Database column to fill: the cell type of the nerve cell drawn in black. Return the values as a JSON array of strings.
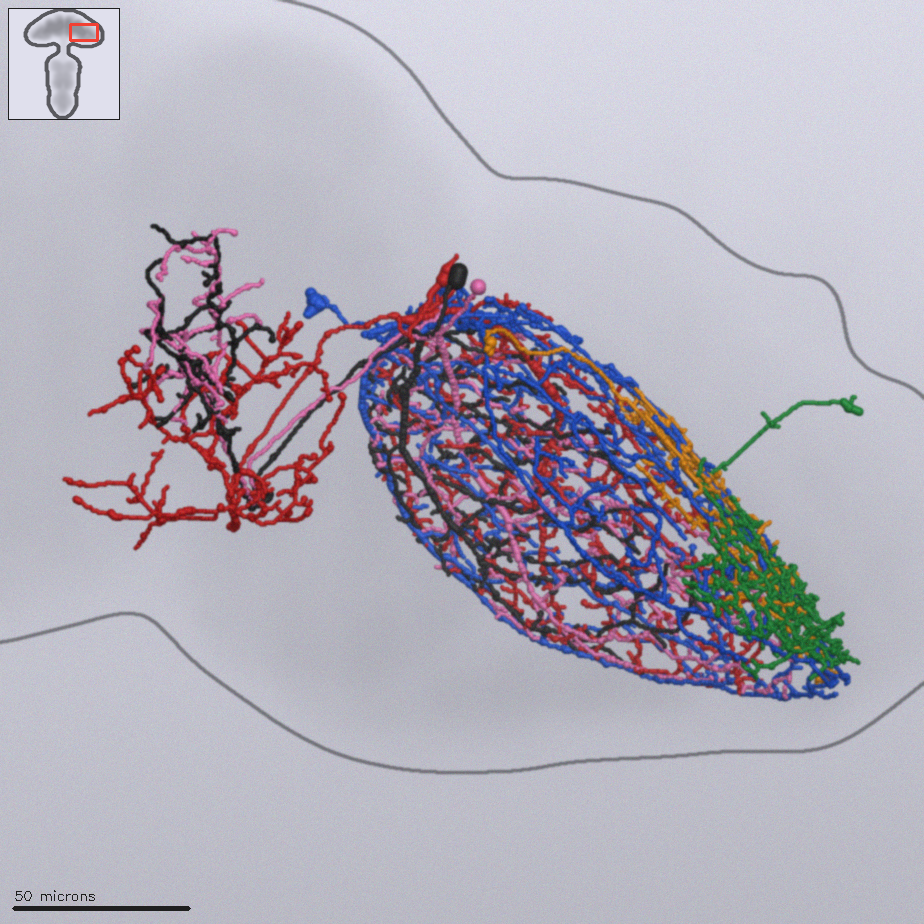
["MeVP40"]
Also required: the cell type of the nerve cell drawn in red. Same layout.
["MeVP25"]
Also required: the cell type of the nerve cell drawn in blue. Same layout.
["Cm33"]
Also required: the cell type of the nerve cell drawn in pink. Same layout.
["MeVP42"]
